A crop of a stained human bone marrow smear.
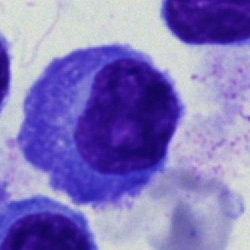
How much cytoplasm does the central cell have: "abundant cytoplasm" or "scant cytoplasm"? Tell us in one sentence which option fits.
Its cytoplasm is plentiful around the nucleus.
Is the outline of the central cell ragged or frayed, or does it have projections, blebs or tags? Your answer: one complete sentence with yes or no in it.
Yes, the edge of this cell is rough, not smooth.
